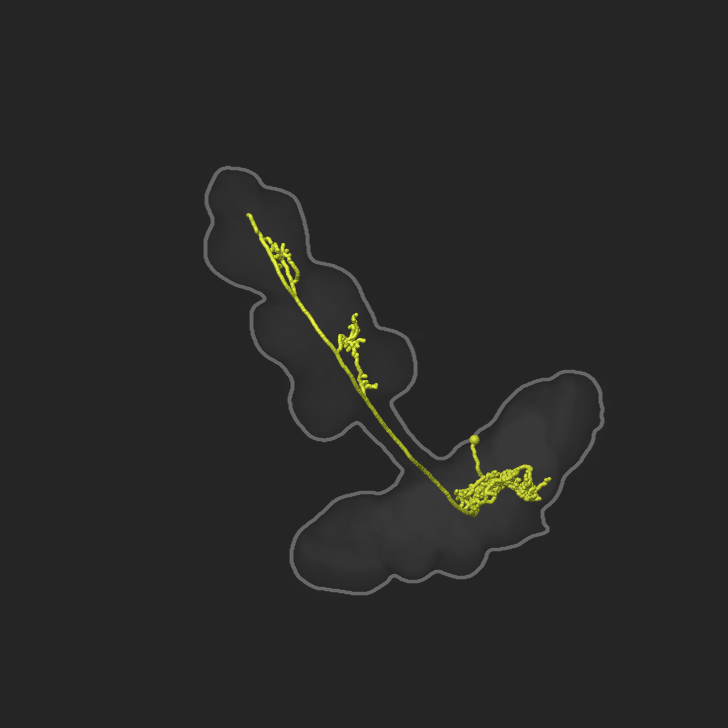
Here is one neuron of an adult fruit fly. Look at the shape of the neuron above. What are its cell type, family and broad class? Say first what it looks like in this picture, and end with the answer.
As drawn here it is about as wide as it is tall. It is of cell type DNpe050. Its family is hemilineage DM6_central1. It is a descending neuron.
